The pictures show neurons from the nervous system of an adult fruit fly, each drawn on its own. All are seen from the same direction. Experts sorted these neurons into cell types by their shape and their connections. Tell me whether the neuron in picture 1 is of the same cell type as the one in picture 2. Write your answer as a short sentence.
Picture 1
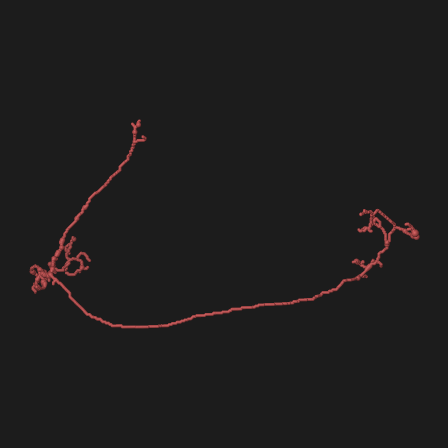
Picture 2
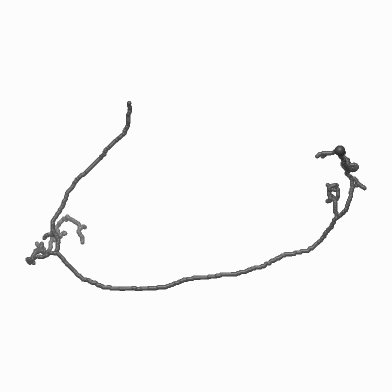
They are of the same cell type.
